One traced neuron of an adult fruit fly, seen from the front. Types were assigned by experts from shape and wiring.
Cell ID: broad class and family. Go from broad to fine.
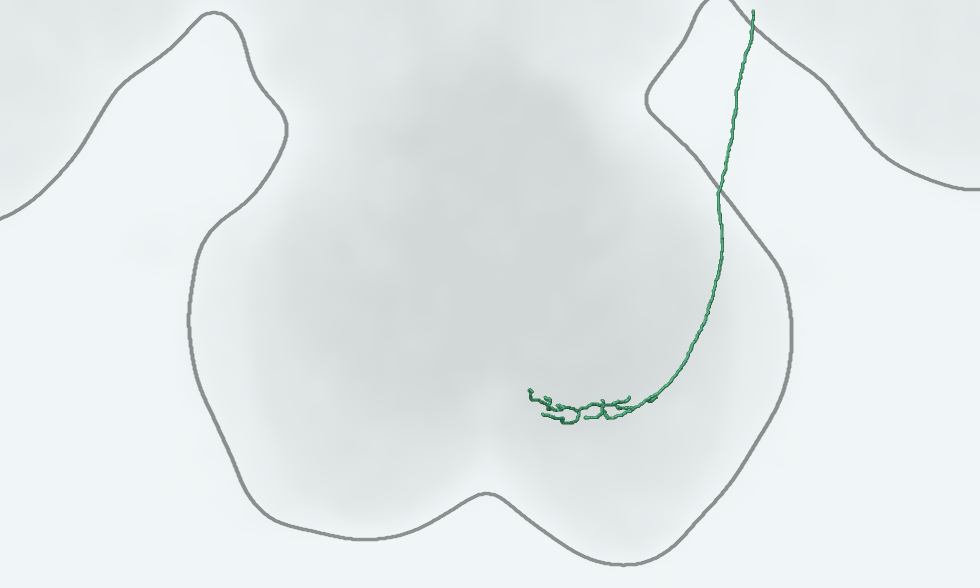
sensory neuron entering the nerve cord; class mechanosensory tactile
